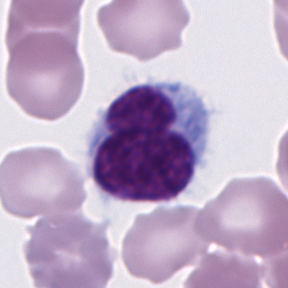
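Hairy cell at the centre of a stained peripheral blood smear. See the notch on the left of the nucleus, which splits it into a smaller upper lobe and a larger lower lobe; no nucleoli can be seen. Fine hair-like projections fringe the edge, clearest along the top and right, and the cytoplasm shows no granules.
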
